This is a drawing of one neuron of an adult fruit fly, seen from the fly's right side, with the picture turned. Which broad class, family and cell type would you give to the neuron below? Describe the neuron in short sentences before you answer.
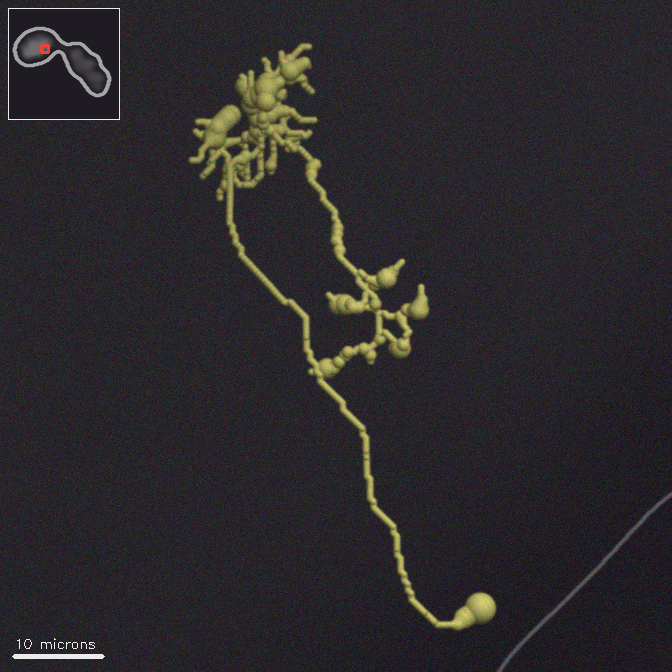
The cell body can be seen at the lower right of the picture. From top to bottom in the picture it spans about 65 microns. Its broad class is optic-lobe intrinsic neuron. The family is T. It is of cell type T4a.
